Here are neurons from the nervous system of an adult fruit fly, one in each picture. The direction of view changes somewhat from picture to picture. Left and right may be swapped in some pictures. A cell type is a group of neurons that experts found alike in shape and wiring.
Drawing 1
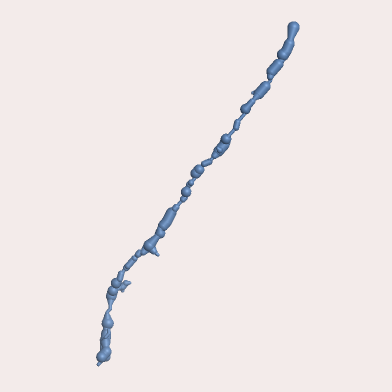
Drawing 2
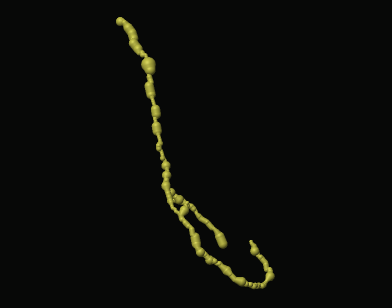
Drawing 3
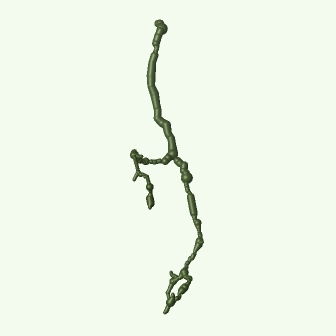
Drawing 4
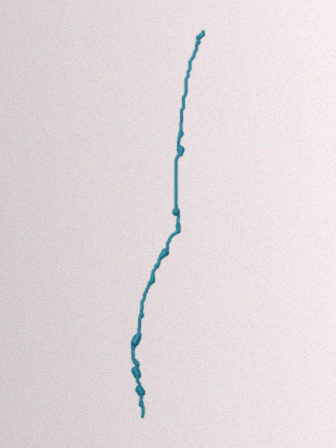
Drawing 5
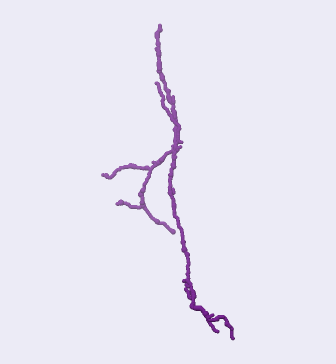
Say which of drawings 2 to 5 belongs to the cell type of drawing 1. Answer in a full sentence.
Drawing 2 shows a neuron of the same cell type.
